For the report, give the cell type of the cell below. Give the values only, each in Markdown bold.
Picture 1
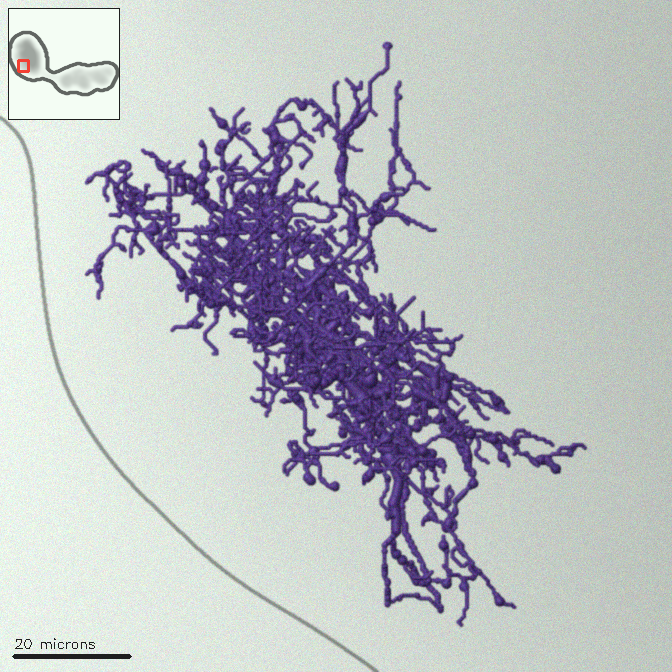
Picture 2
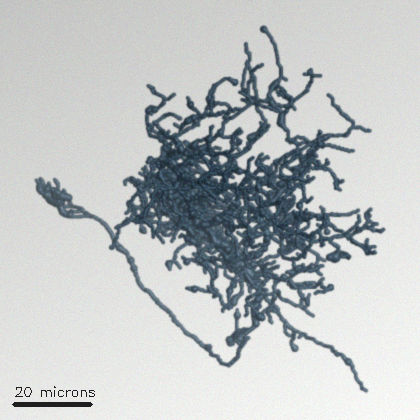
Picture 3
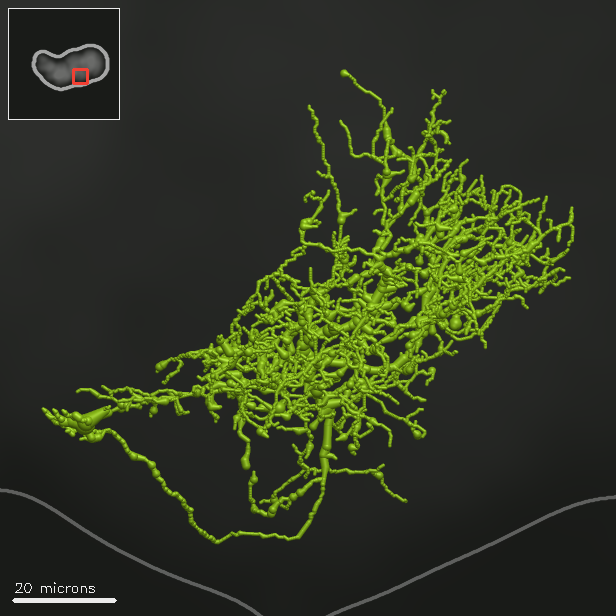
**GNG094**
